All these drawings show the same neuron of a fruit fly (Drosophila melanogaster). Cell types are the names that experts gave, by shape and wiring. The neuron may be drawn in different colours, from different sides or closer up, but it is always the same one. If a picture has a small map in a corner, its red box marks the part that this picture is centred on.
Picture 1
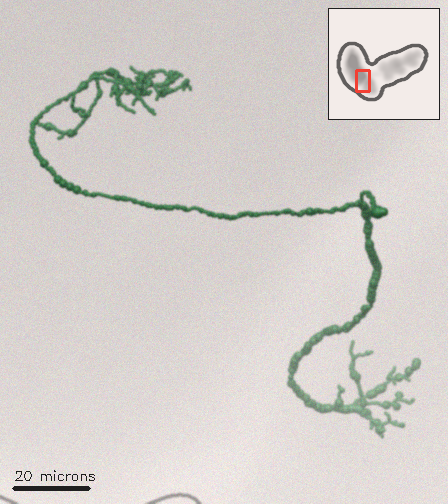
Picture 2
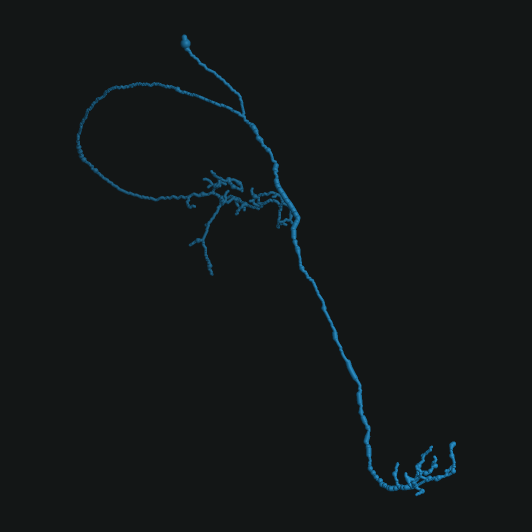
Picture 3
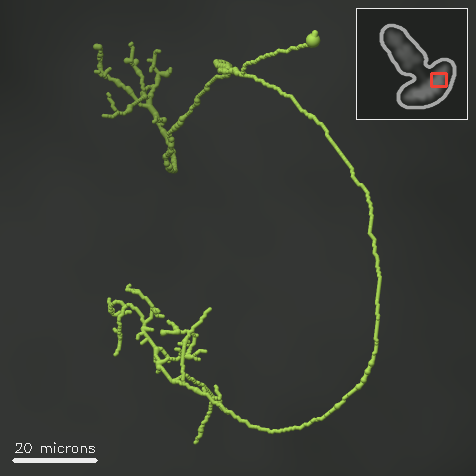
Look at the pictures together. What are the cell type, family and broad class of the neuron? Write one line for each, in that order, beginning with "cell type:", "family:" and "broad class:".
cell type: LC9
family: hemilineage VPNd3
broad class: visual projection neuron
